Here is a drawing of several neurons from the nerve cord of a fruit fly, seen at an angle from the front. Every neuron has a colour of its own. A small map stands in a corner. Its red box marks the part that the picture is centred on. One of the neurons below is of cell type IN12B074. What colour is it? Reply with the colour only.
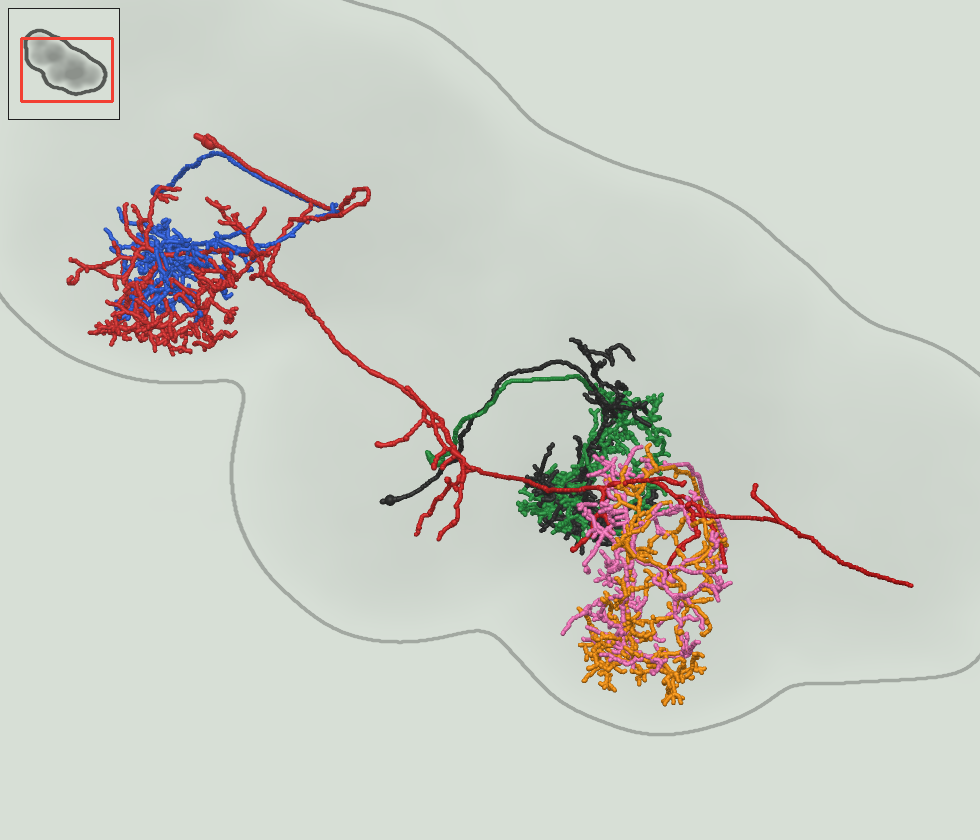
orange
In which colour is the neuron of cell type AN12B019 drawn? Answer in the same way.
red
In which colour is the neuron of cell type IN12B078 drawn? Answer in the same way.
pink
